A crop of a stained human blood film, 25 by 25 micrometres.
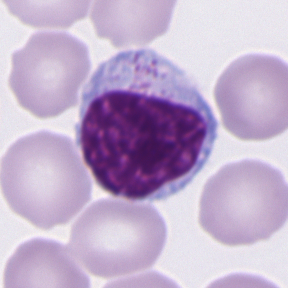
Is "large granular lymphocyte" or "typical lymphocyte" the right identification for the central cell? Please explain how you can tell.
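It's a large granular lymphocyte rather than a typical lymphocyte. The cell is about 13 micrometres across, with a single unlobed nucleus about 10 micrometres across that lies toward the bottom and fills about 60% of the cell's area. That nucleus has a flatter upper edge, and its chromatin is dark purple and coarsely clumped. What settles it is the cytoplasm.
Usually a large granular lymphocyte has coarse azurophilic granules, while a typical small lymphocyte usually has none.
Here a small cluster of reddish-purple granules lies in the cytoplasm above the nucleus.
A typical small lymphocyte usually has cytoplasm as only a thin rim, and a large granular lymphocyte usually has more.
This pale blue cytoplasm is widest above the nucleus, though elsewhere it forms only a thin rim.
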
